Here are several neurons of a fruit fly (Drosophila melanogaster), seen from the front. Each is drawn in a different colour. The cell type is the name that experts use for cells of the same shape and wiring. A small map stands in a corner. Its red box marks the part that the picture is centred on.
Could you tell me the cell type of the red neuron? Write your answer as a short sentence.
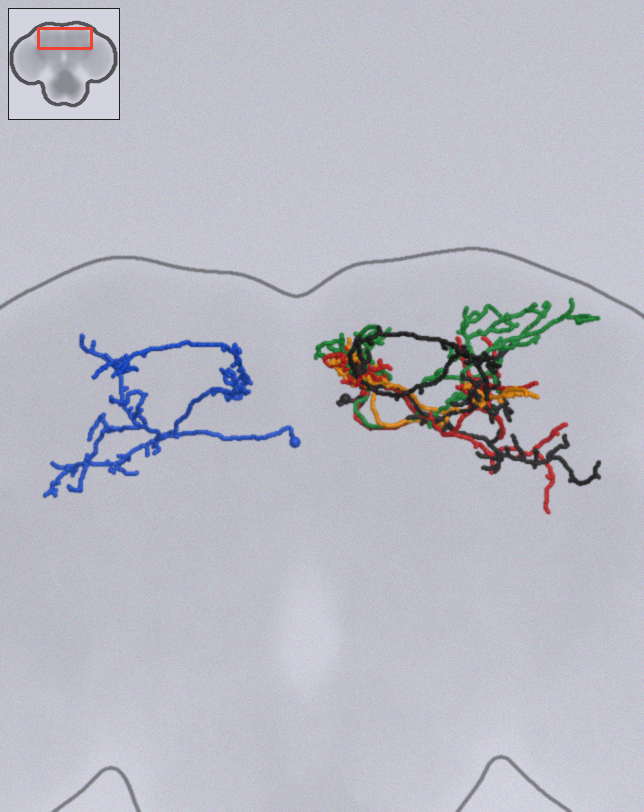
The cell type is SMP331.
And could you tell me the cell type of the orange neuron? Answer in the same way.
The cell type is SMP332.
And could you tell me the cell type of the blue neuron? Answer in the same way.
The cell type is SMP328_a.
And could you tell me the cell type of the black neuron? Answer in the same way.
The cell type is SMP328_b.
